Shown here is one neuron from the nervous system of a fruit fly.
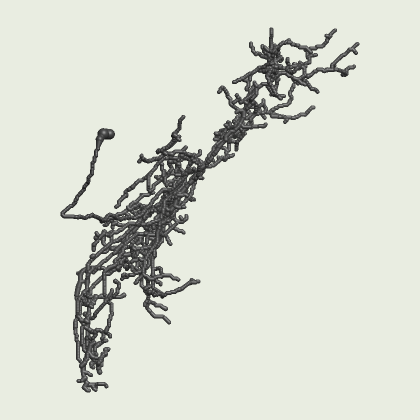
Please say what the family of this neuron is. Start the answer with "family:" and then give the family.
family: hemilineage SMPp&v1_ventral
